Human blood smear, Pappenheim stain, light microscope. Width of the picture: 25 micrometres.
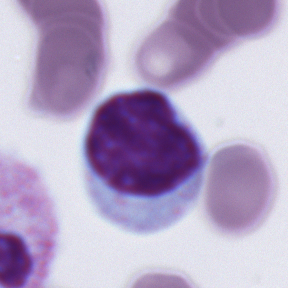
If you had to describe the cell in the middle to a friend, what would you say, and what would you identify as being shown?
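See how the outline stays smooth and rounded, with nothing projecting from the surface. The chromatin is dark purple and clumped, with paler streaks running between the clumps. You'll spot a few faint pinkish specks in the cytoplasm, but no vacuoles. So that one's a typical lymphocyte.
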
